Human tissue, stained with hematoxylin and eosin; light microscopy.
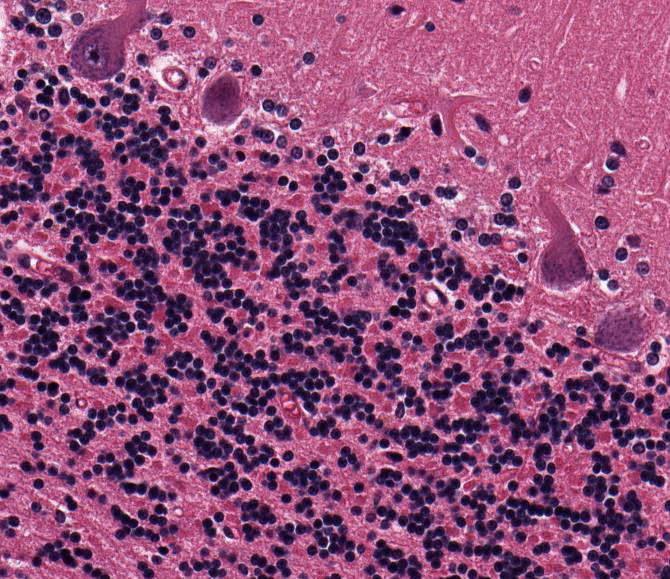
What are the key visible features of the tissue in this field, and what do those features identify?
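Dense layer of small dark nuclei: lower left and most of field. Pale pink, sparsely cellular layer: upper right. Dense layer composed of granule cells, nuclei small, round, uniformly dark, cytoplasm almost invisible, grouped in clusters between small pink cell-free islands. Pale layer finely fibrillary pink neuropil, scattered small nuclei only. This is cerebellum.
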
